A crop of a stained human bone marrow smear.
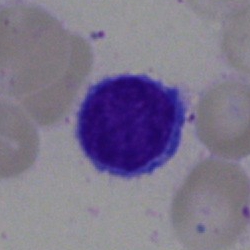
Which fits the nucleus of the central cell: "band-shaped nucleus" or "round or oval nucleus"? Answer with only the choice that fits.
Round or oval nucleus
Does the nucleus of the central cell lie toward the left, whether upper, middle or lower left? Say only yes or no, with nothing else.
Yes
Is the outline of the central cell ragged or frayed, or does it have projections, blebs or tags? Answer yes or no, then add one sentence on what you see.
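Yes. The cell outline is round with a slightly ragged edge.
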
